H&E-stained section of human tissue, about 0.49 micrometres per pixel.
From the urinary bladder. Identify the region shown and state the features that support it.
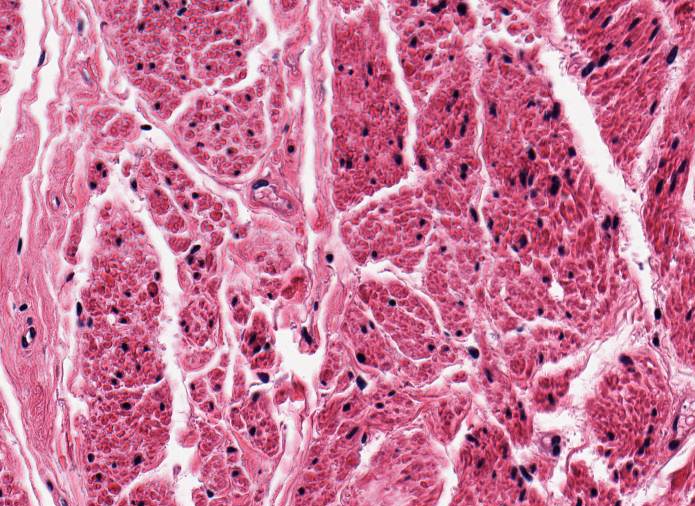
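It's smooth muscle. Thin pale pink septa split the field into many irregular bundles of tightly packed fibres, and the fibre cytoplasm is a deep pinkish-red.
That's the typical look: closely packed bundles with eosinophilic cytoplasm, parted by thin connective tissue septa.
Most fibres are cut across, giving small rounded to polygonal profiles, and there's no fat or epithelium anywhere.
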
